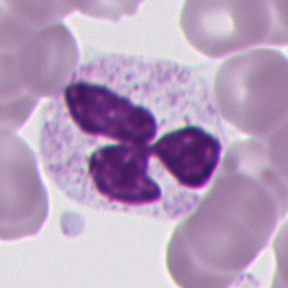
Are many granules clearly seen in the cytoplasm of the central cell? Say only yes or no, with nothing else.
Yes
